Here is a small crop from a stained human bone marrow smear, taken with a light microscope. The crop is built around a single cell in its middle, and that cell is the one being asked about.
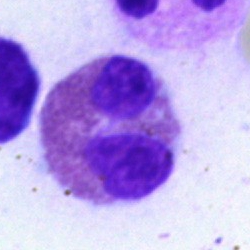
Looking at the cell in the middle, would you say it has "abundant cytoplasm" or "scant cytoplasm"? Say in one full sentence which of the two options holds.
The cell has plenty of cytoplasm around its nucleus.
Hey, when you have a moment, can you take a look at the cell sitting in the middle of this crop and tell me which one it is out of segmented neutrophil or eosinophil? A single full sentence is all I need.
Positioned in the middle of the crop is an eosinophil.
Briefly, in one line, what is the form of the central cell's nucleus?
If you check the nucleus, you will find it split into two or more lobes.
